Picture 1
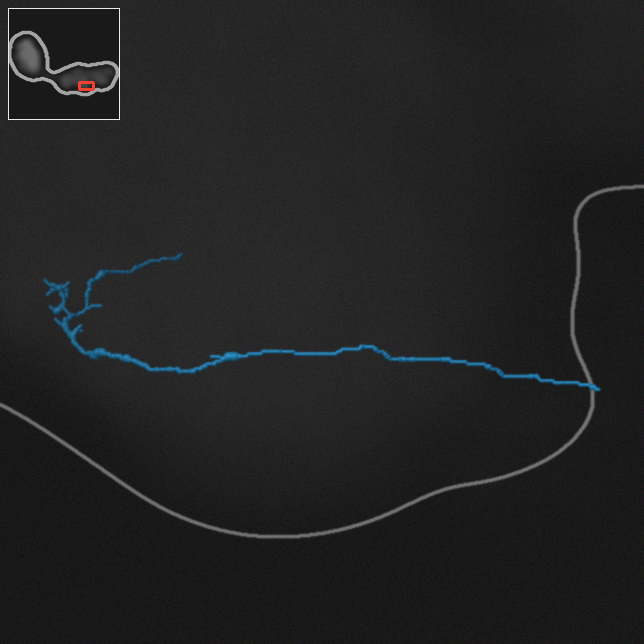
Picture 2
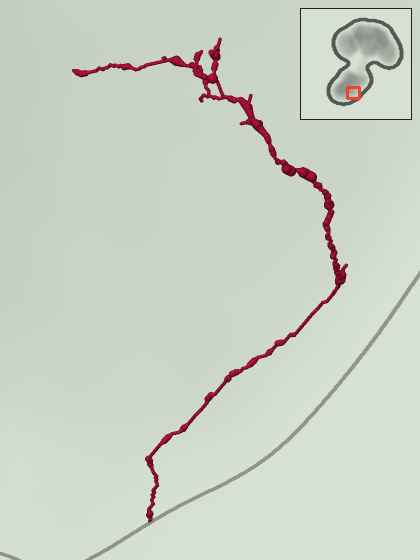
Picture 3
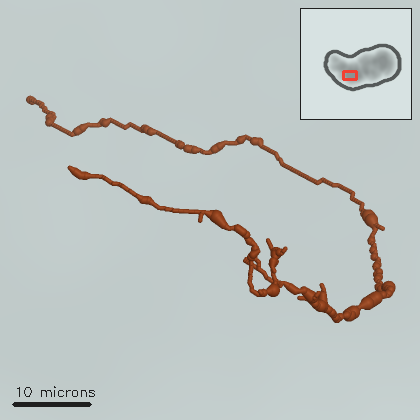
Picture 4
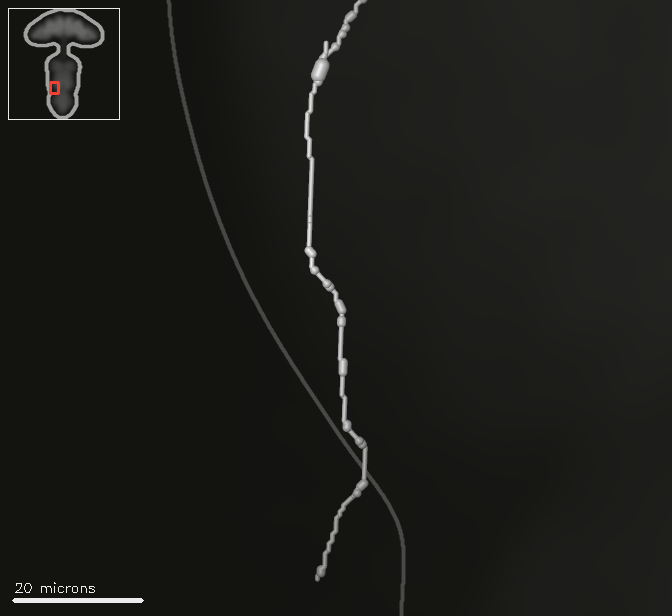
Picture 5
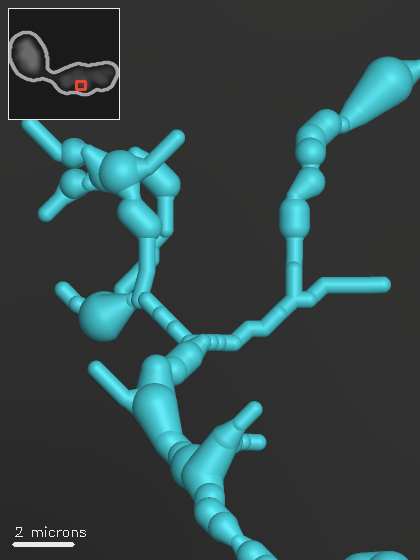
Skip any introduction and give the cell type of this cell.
SNta31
